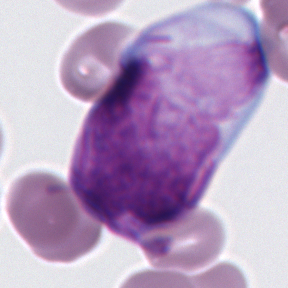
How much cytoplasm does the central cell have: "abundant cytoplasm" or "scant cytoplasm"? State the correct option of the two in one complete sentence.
What cytoplasm the cell has forms just a narrow rim.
